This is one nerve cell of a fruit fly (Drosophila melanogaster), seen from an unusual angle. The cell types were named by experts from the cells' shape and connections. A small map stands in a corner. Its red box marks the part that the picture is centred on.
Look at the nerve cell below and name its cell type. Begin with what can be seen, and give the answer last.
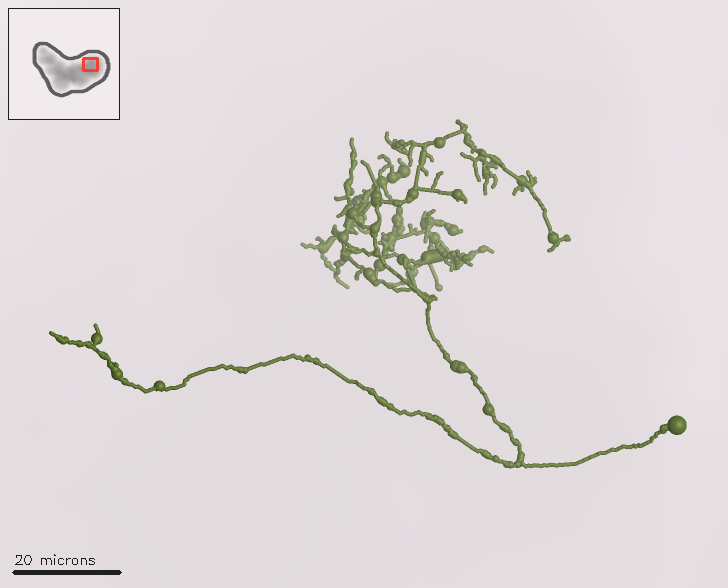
Its cell body lies at the lower right of the picture. By the scale bar it is about 120 microns wide in this view. Dozens of branch ends can be seen. This is a visual projection neuron. It is of cell type LC20a.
